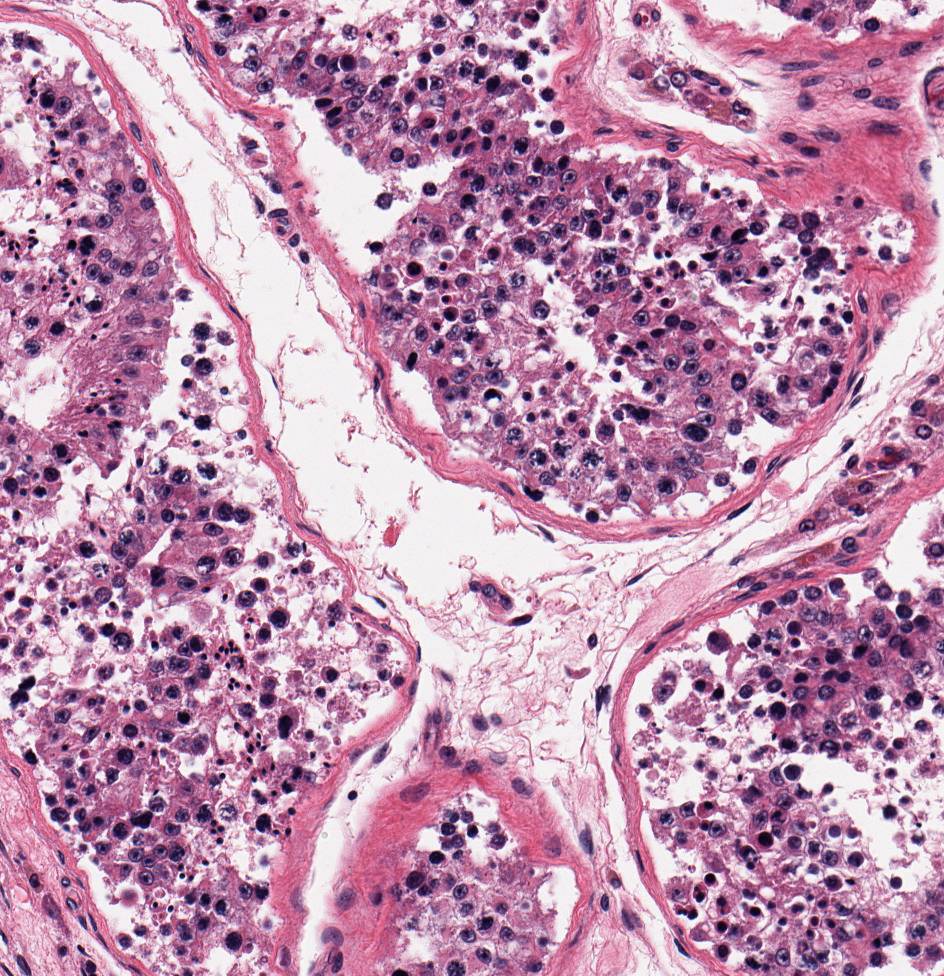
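Testis in an H&E section. Look inside the tubules: loosely cohesive round cells fill them in many layers. Among larger, paler round nuclei you will find many small, dense, very dark round ones. Between the tubules in the centre, the stroma is pale, loose and wispy, with few cells. No fat cells appear anywhere in the field.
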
